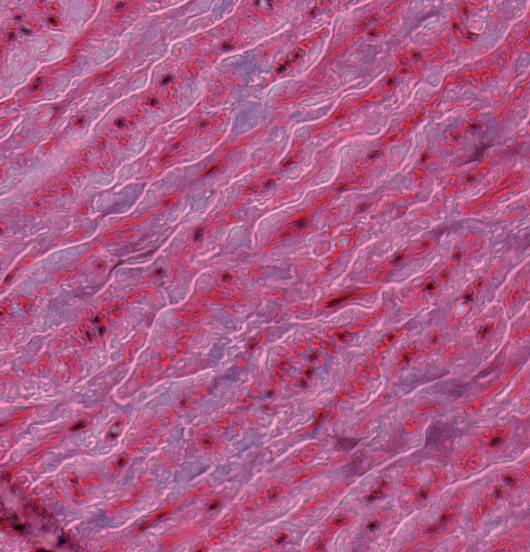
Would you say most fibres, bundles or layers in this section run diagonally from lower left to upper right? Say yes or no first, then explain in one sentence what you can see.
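Yes. The fibres run diagonally from the lower left toward the upper right.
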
